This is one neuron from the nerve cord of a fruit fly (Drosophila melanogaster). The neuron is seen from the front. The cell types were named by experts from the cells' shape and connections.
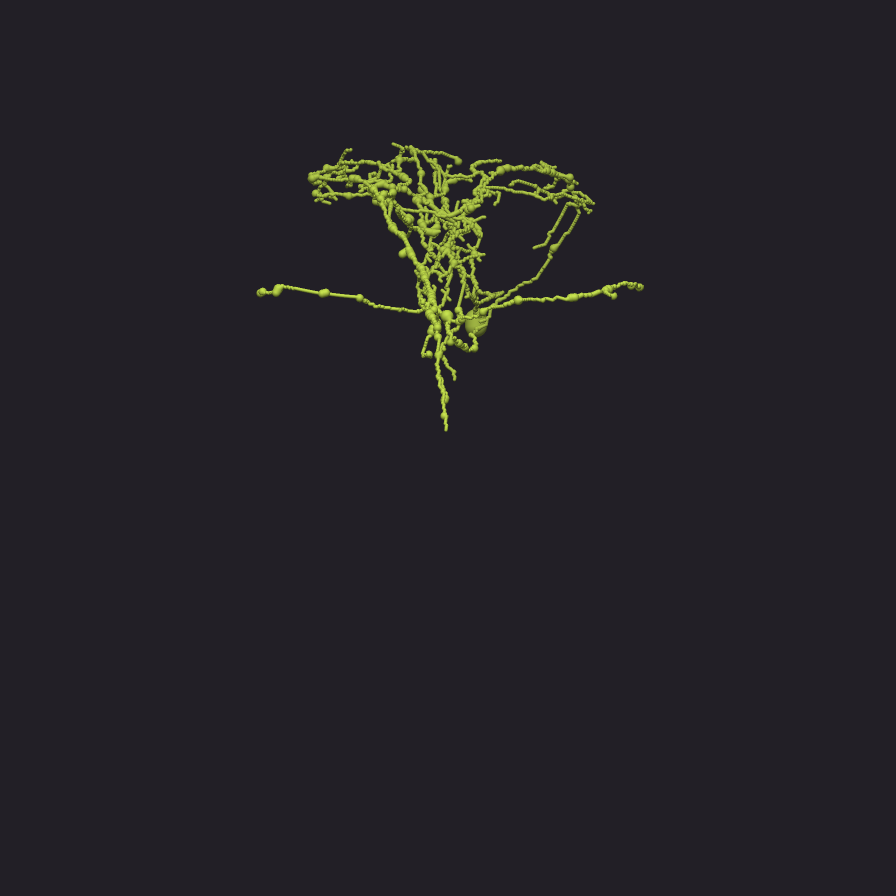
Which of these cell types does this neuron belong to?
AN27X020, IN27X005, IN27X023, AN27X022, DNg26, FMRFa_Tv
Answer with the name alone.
IN27X023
